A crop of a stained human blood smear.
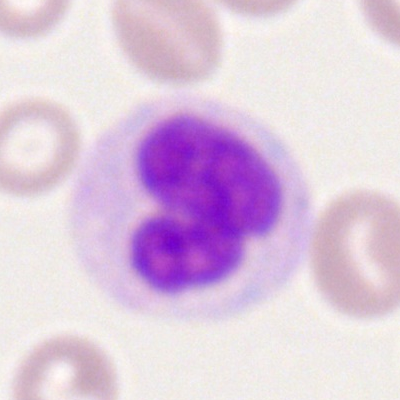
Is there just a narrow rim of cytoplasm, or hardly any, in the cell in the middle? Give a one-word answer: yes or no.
No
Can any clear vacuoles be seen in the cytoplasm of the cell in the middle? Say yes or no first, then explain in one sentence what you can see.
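No. The cytoplasm contains no visible vacuoles.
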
